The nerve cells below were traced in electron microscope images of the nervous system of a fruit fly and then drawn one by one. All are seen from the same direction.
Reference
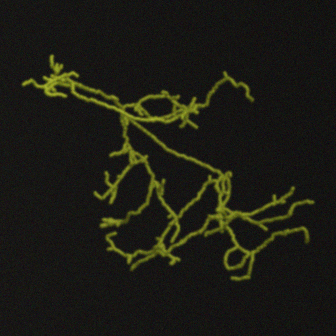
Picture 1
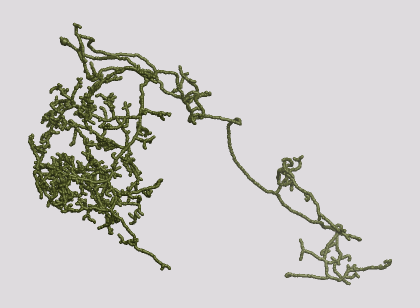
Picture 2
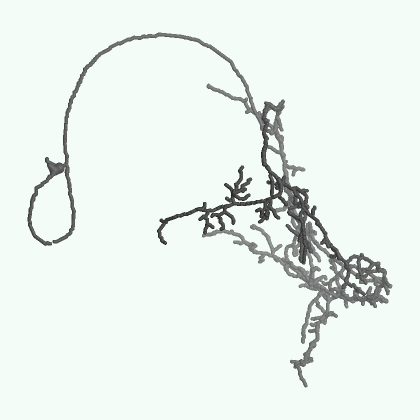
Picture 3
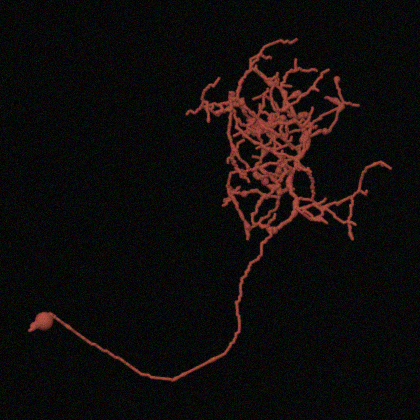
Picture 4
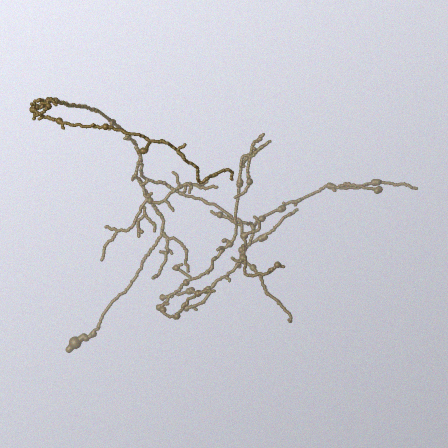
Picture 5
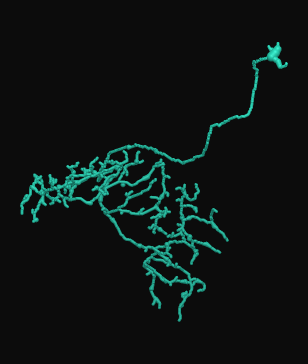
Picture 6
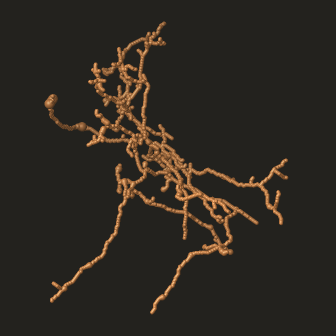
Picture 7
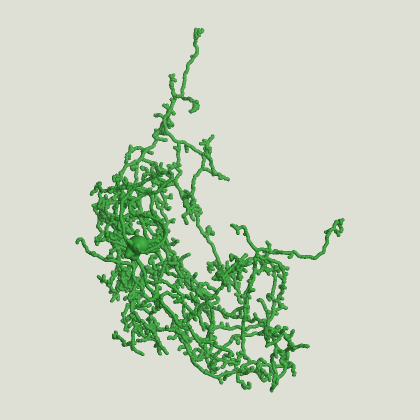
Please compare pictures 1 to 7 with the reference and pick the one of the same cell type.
Picture 4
